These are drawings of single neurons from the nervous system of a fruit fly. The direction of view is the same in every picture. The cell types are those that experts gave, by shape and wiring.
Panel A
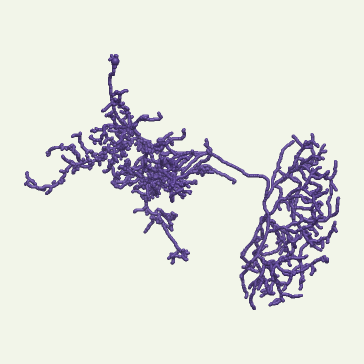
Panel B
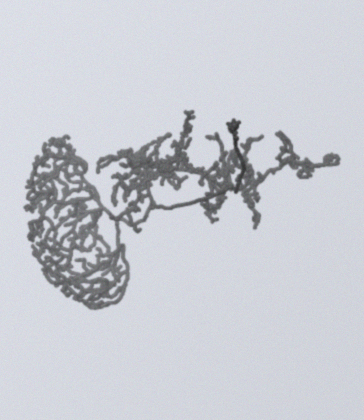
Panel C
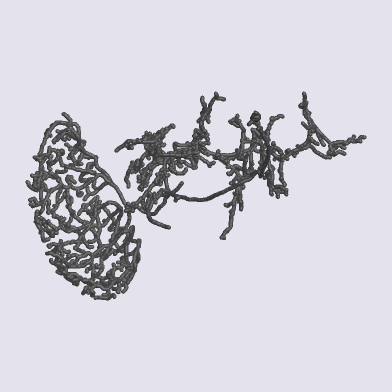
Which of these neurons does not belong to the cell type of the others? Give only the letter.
A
